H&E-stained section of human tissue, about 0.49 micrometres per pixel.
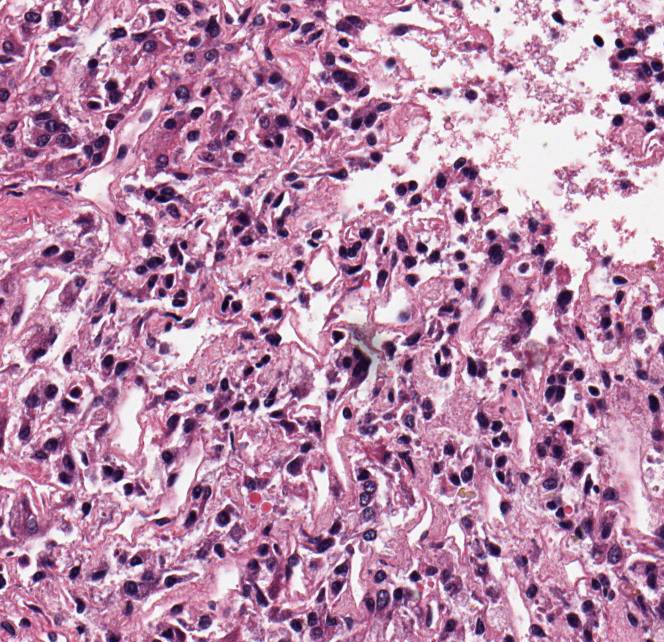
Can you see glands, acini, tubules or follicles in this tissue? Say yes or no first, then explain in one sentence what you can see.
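No. No epithelium or glands are present anywhere in the field.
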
